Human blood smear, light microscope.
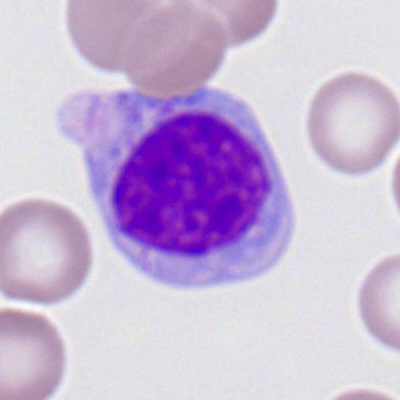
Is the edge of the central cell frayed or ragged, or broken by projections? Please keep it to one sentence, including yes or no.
Yes, the edge of this cell is rough, not smooth.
